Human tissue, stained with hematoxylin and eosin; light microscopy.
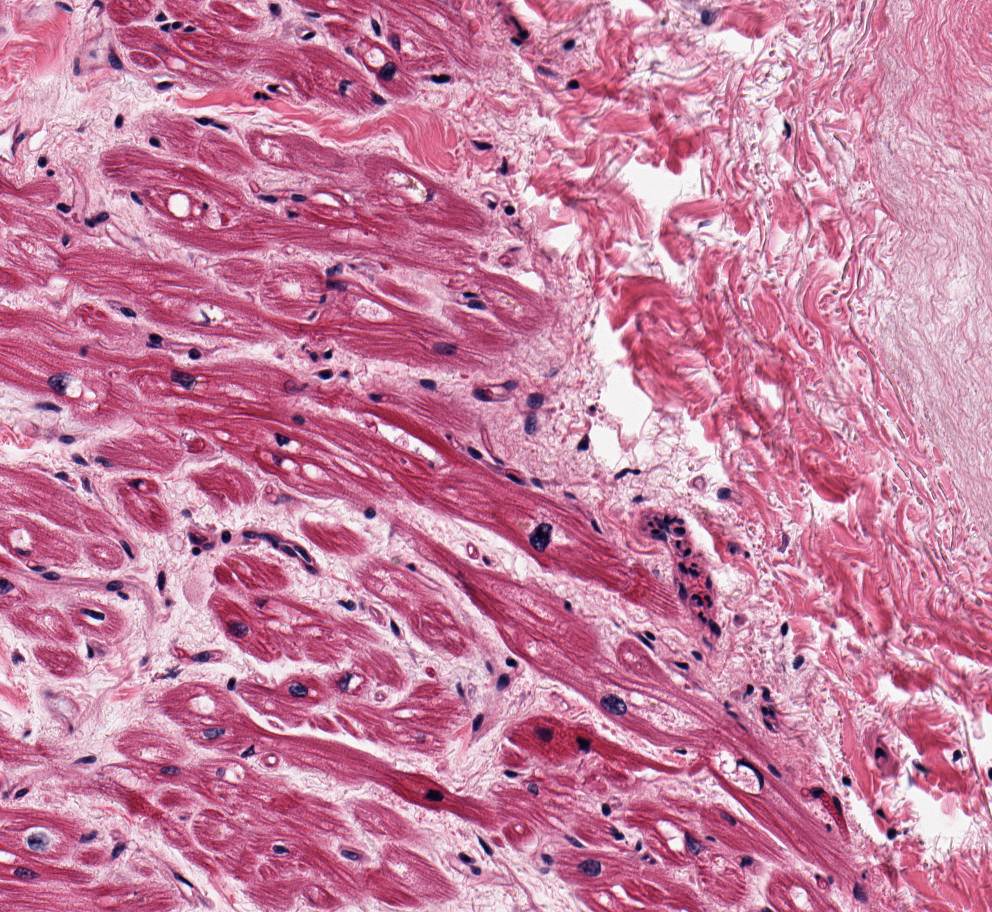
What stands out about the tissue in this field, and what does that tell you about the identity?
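I notice the muscle fibres branch and join one another rather than lying as separate parallel strands. Their nuclei sit singly in the centre, and many fibres show a clear pale space around or beside the nucleus. Scattered nuclei look enlarged, dark and irregular. The tissue is atrial appendage of the heart.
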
